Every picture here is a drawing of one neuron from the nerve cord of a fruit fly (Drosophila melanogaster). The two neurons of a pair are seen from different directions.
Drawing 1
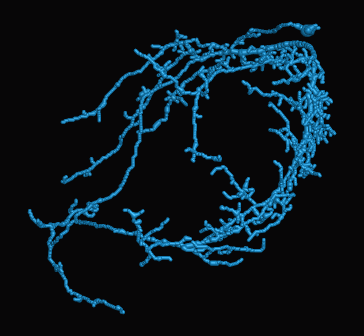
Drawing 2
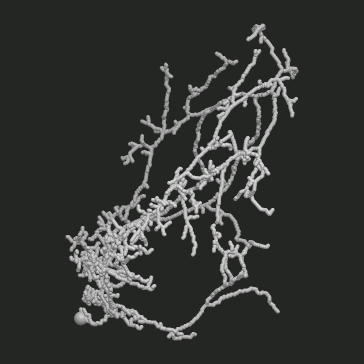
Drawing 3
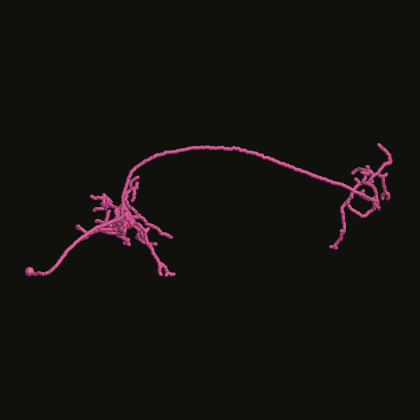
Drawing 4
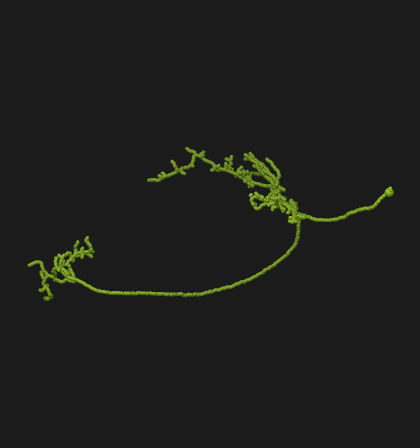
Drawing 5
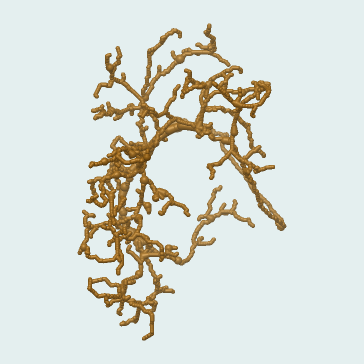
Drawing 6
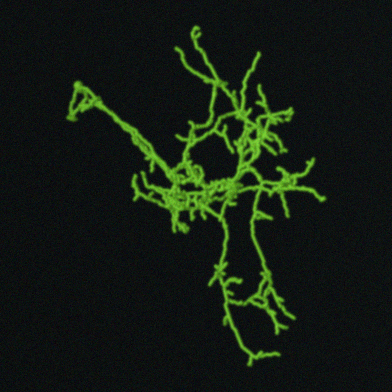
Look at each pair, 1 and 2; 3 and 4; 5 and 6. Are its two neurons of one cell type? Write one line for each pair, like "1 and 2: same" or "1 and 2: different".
1 and 2: same
3 and 4: same
5 and 6: same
